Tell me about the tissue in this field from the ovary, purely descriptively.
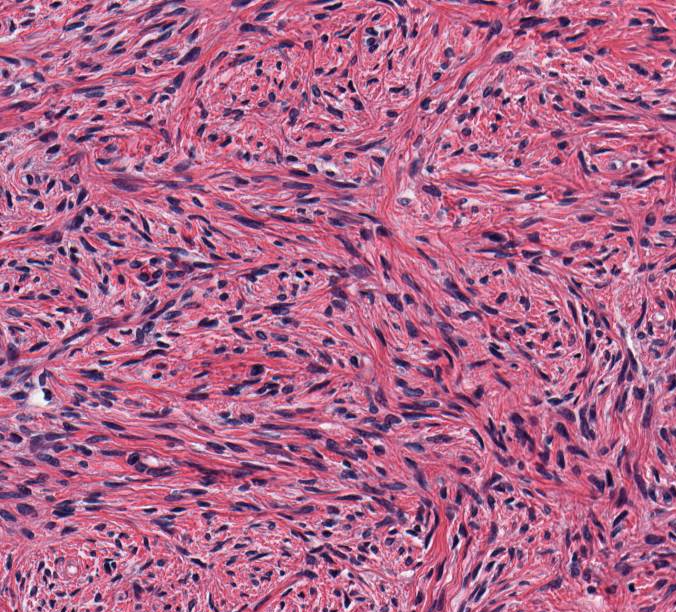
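It's spindle cells all the way across, in interlacing fascicles heading off in many different directions. Nuclei are mostly elongated, dark-staining and tapered, some of them wavy, and they're spread fairly evenly at moderate density, with no crowded sheets and no cell-free zones. You can't really make out cell borders; the pale pink cytoplasm just merges into the fibres around it.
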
